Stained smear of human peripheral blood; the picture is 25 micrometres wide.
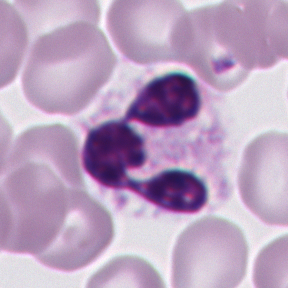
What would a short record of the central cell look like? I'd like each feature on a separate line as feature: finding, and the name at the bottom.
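Lobes: three, separate
Links: thin strands of nuclear material
Chromatin: dark purple, densely clumped
Nucleoli: none seen
Name: segmented neutrophil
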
